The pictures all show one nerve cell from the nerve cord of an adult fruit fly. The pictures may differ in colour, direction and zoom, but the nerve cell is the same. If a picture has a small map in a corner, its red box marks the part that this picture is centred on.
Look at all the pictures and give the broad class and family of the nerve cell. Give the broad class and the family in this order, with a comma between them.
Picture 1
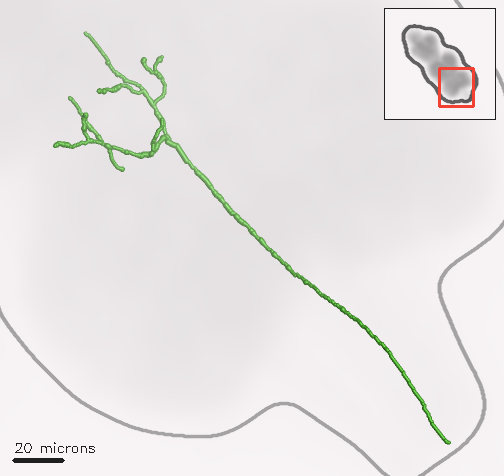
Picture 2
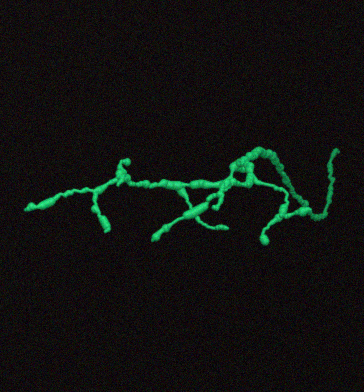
descending neuron, hemilineage LB12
